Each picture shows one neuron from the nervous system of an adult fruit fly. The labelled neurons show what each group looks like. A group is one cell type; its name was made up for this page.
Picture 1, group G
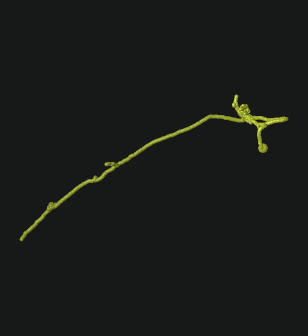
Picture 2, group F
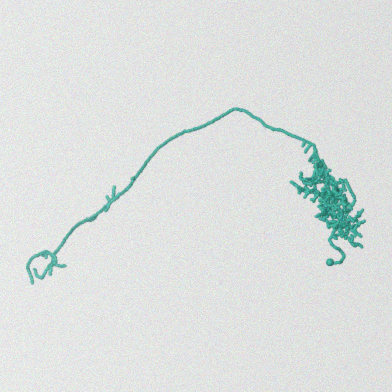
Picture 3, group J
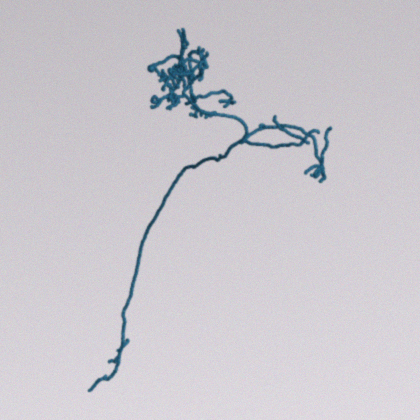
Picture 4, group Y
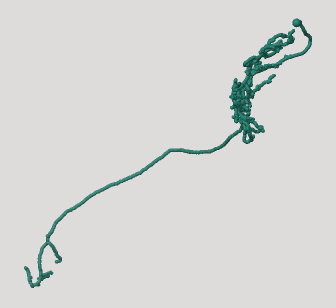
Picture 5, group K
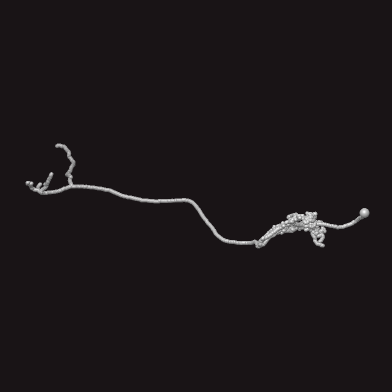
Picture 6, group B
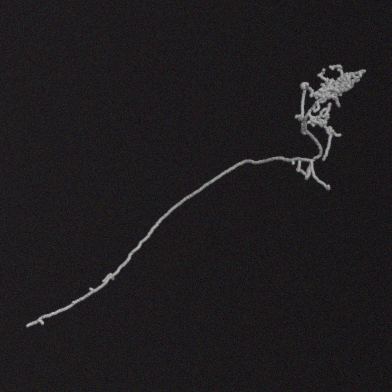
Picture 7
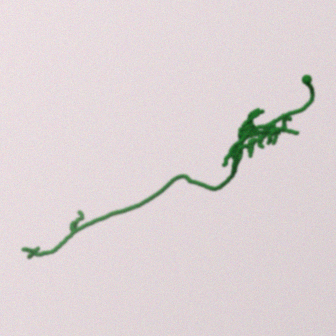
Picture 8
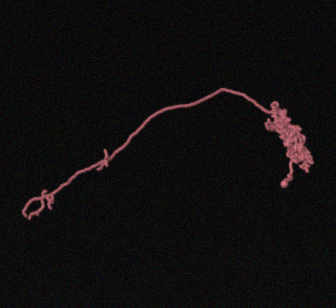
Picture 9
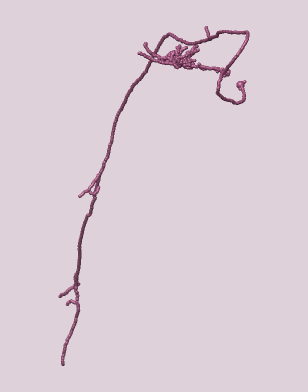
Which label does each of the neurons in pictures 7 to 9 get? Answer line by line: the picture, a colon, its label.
7: group K
8: group F
9: group G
